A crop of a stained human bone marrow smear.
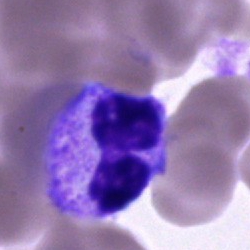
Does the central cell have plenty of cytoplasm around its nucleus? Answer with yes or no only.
Yes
